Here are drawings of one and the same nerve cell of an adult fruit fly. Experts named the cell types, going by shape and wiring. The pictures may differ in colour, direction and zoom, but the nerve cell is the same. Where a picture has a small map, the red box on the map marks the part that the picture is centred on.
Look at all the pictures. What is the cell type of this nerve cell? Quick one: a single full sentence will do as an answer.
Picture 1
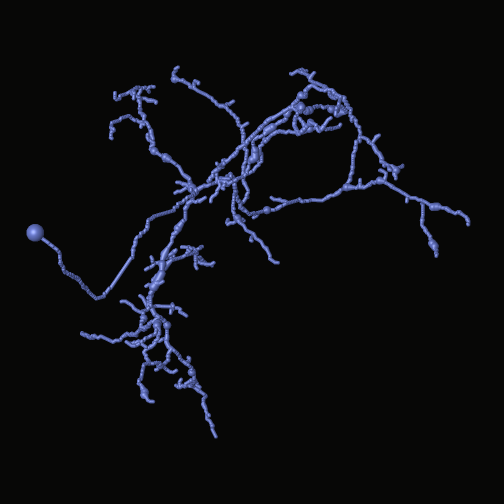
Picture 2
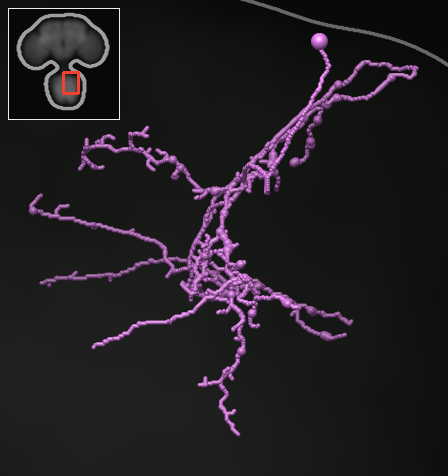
This nerve cell is assigned to the cell type IN08A050.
